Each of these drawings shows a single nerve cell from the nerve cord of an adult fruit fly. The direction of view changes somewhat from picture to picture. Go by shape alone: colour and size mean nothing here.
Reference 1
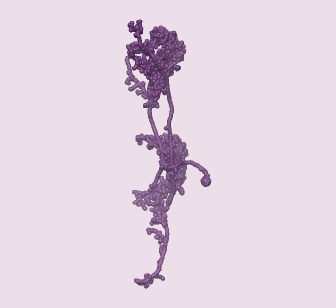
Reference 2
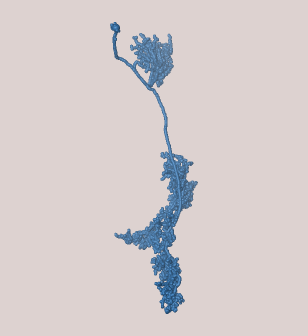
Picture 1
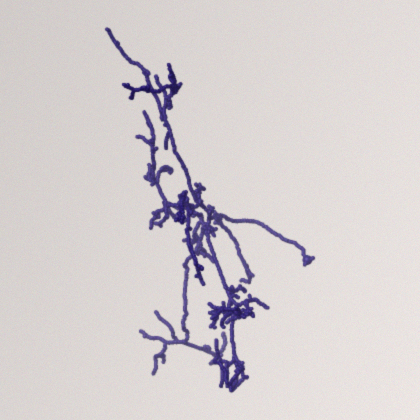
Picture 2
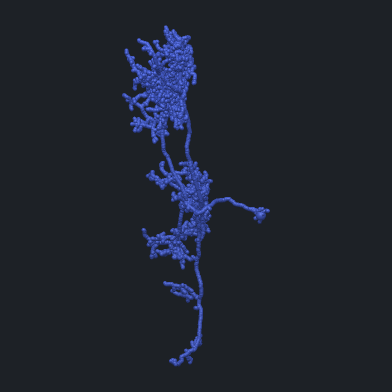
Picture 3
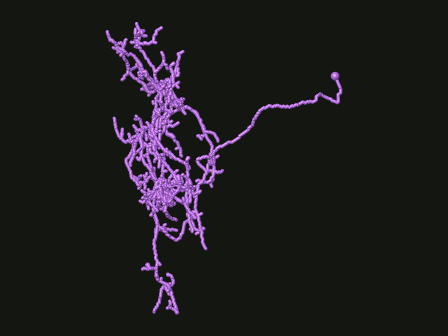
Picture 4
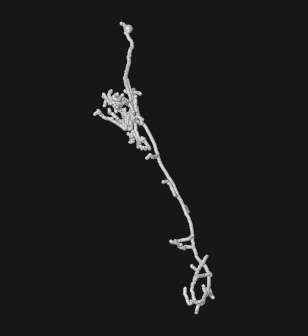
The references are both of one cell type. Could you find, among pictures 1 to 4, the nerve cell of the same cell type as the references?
2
